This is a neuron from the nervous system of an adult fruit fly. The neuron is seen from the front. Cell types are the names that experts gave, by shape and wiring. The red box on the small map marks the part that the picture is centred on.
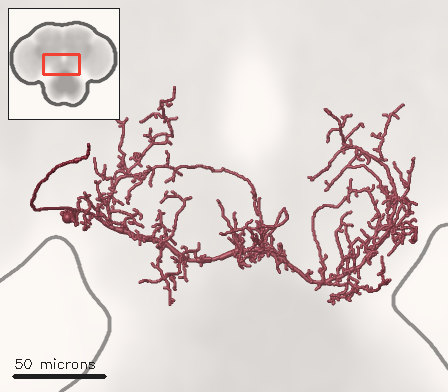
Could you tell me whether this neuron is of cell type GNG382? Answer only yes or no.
no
